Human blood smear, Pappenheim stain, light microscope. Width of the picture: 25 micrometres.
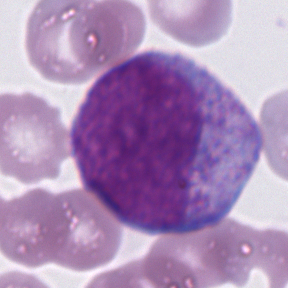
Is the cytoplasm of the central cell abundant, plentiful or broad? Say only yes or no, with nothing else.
Yes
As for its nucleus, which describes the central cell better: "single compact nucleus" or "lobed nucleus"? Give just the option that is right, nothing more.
Single compact nucleus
